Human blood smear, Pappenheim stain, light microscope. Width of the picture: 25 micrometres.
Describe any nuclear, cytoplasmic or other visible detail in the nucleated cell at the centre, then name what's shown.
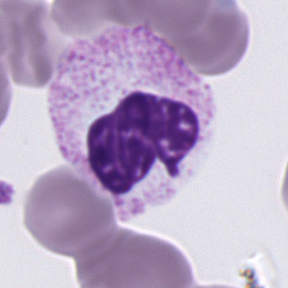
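Taking each feature in turn: the outline is roughly round; the nucleus consists of two lobes lying side by side; and no nucleoli can be seen in it. Next, fine pinkish-violet granules are scattered throughout the cytoplasm. Last, the name: a segmented neutrophil.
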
